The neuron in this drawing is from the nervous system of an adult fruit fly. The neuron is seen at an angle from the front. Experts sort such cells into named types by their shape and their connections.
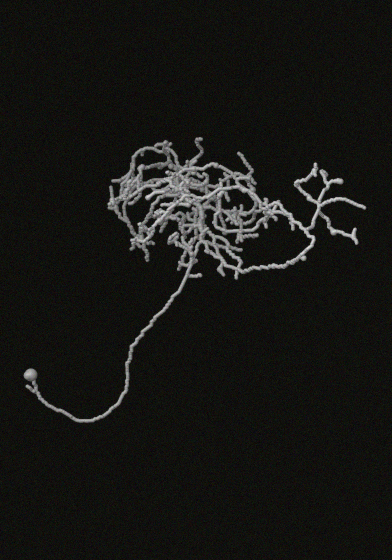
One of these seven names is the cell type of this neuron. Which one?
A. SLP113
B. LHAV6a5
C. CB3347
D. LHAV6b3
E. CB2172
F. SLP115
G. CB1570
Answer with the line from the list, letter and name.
D. LHAV6b3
